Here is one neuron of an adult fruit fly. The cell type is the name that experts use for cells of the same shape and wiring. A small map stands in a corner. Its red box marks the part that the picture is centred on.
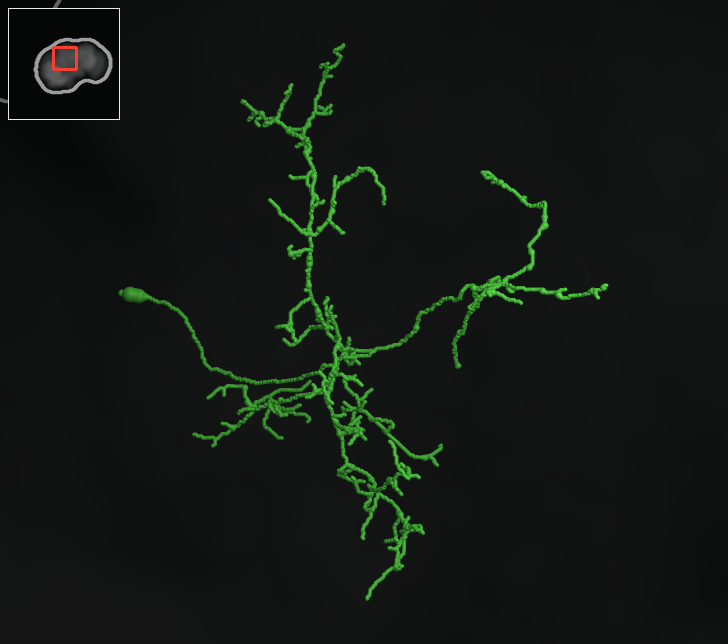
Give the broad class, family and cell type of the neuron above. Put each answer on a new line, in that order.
central-brain intrinsic neuron
hemilineage VLPl2_medial
AVLP168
